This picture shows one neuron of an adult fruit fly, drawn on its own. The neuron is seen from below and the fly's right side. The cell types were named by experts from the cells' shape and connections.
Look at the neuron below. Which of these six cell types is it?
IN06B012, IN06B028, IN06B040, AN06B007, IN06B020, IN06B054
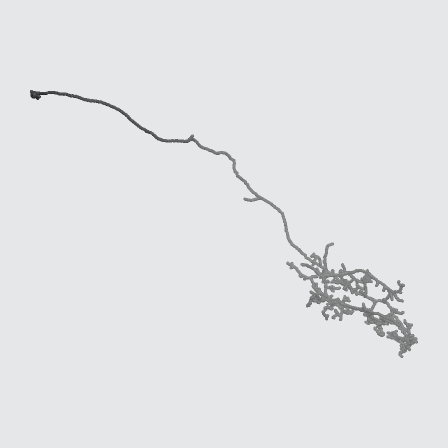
IN06B040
